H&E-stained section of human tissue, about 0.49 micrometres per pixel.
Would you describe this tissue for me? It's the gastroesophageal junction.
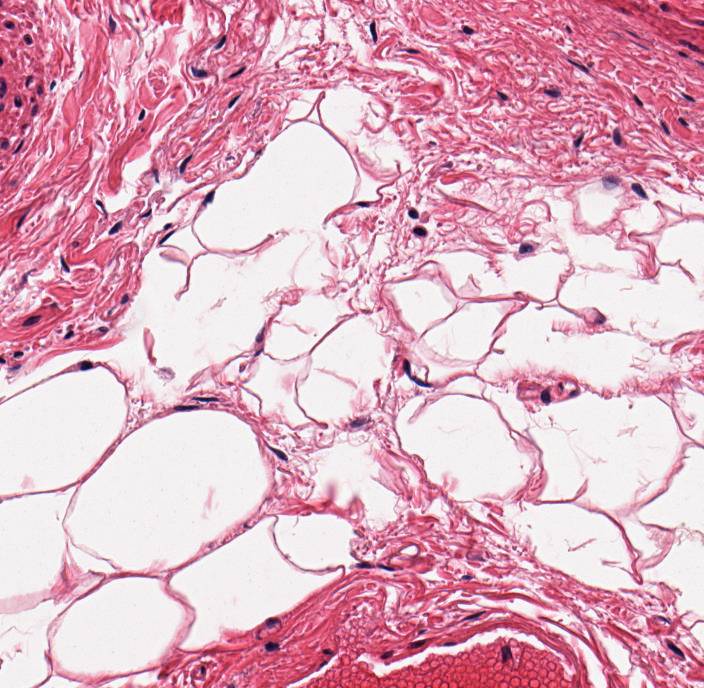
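Working down from the top: dense bundles of pink collagen fibres lie along the upper edge, with dark spindle-shaped fibroblast nuclei scattered through them. The few adipocyte nuclei present are flat and pressed against the cell edge. Lowest of all, a deeply eosinophilic band of tissue runs along the bottom centre and bottom right of the field.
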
